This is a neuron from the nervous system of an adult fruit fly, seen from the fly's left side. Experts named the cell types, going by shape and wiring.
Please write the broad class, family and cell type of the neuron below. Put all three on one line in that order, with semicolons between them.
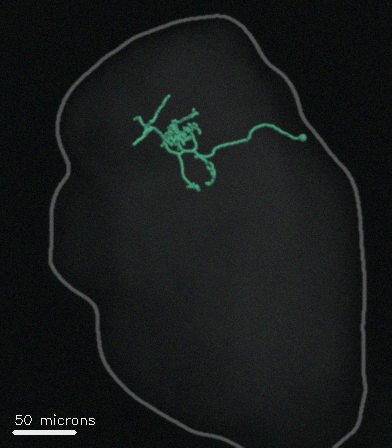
central-brain intrinsic neuron; class CX; FC2C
